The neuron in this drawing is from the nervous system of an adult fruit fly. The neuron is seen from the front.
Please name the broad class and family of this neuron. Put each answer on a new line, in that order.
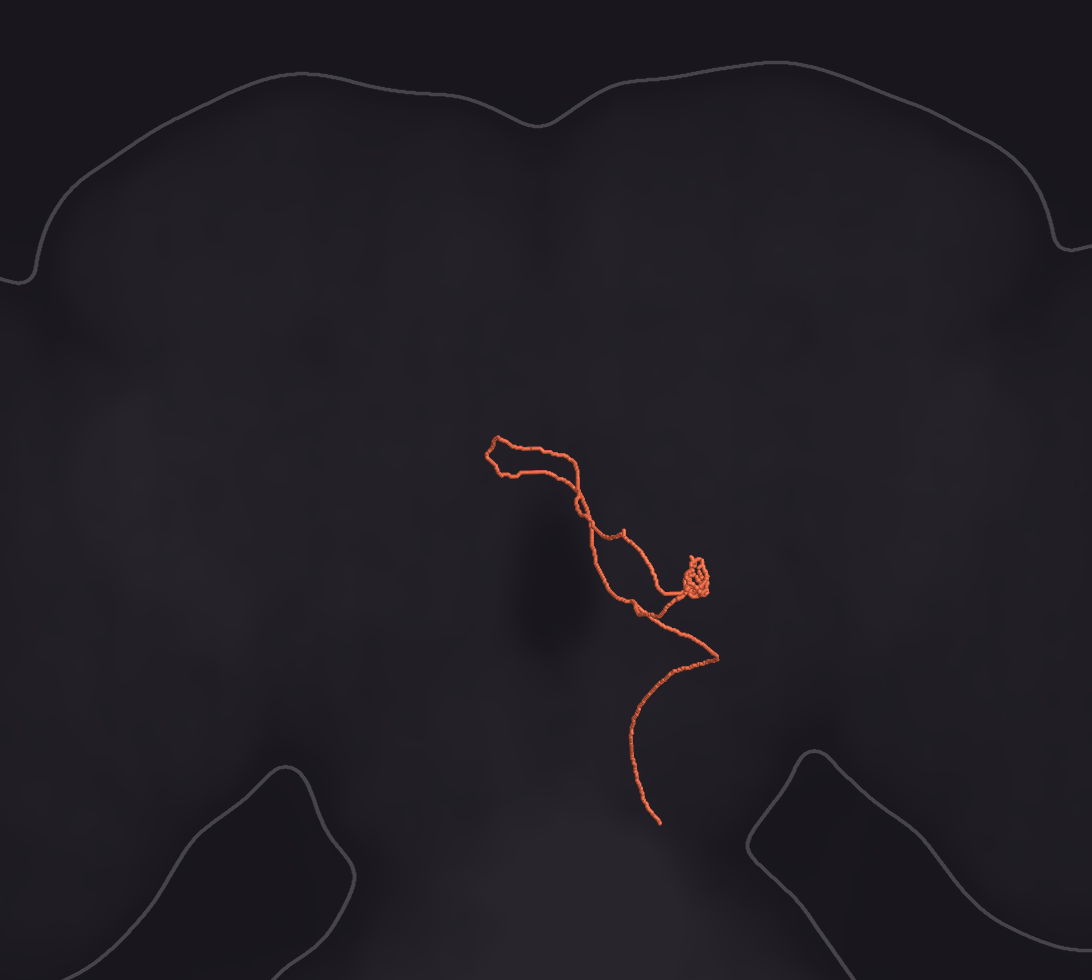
sensory neuron entering the brain
class olfactory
